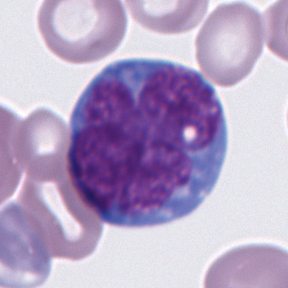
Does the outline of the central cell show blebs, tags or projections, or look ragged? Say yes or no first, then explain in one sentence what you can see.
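No. The cell outline is smooth and roundish.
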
